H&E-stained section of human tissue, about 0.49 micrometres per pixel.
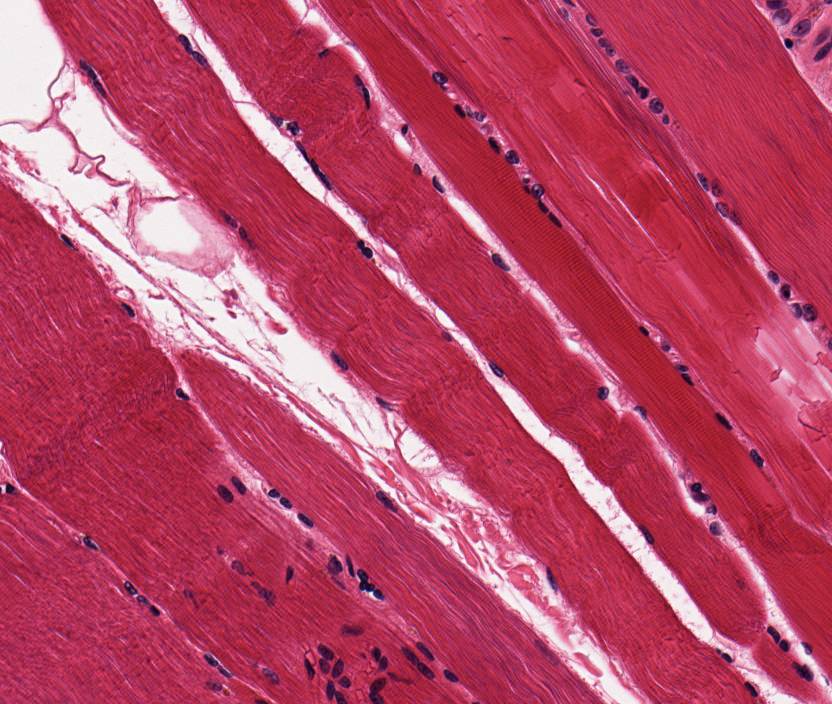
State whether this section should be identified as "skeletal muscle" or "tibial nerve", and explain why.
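Skeletal muscle, not tibial nerve. The fibre cytoplasm stains deep red with eosin.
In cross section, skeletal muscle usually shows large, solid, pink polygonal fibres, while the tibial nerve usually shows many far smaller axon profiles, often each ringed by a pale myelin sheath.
Each fibre carries many nuclei spaced along it, dark, flattened and elongated lengthwise, lying at its edges rather than its centre.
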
